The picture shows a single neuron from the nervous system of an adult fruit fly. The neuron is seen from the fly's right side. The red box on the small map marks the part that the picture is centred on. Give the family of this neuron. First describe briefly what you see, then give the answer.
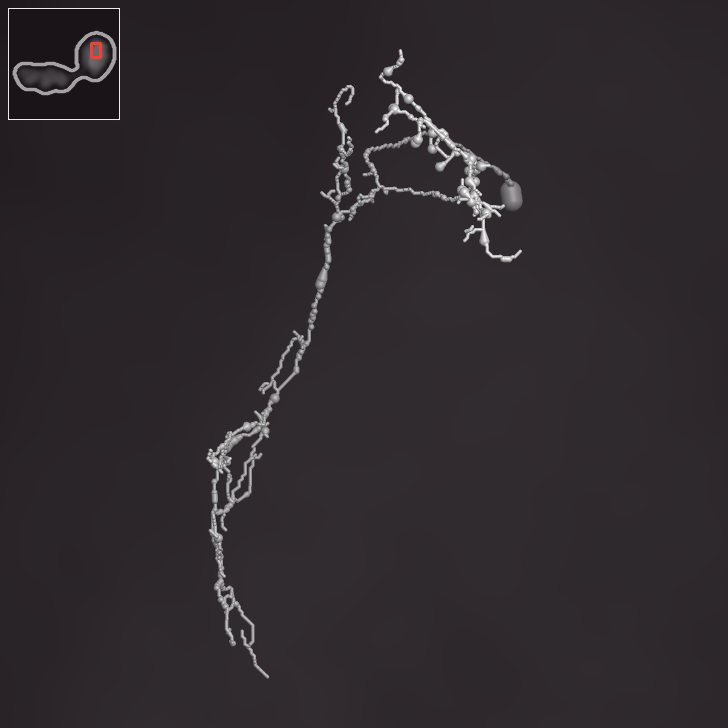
Dozens of branch ends can be seen. As drawn here it is taller than it is wide. Its broad class is central-brain intrinsic neuron. The family is hemilineage SLPpl1.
